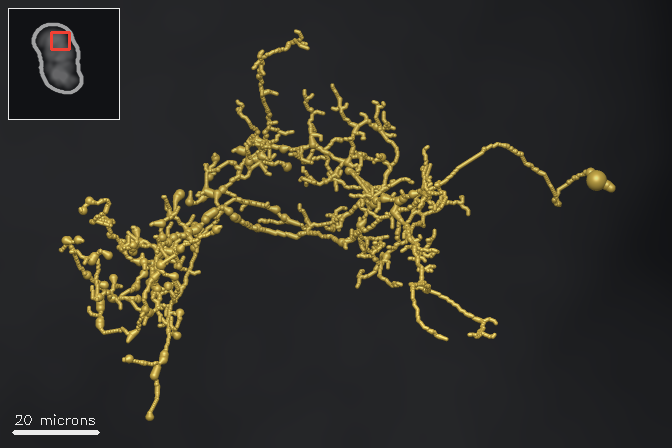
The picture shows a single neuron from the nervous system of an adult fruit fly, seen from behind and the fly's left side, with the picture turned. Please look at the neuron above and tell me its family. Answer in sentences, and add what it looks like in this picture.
Its family is hemilineage SMPad3. Its broad class is central-brain intrinsic neuron. The cell body can be seen on the right of the picture. From left to right in the picture it spans about 130 microns.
